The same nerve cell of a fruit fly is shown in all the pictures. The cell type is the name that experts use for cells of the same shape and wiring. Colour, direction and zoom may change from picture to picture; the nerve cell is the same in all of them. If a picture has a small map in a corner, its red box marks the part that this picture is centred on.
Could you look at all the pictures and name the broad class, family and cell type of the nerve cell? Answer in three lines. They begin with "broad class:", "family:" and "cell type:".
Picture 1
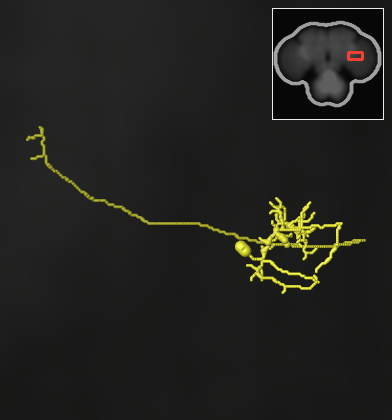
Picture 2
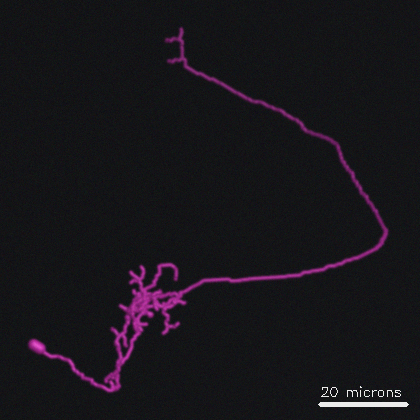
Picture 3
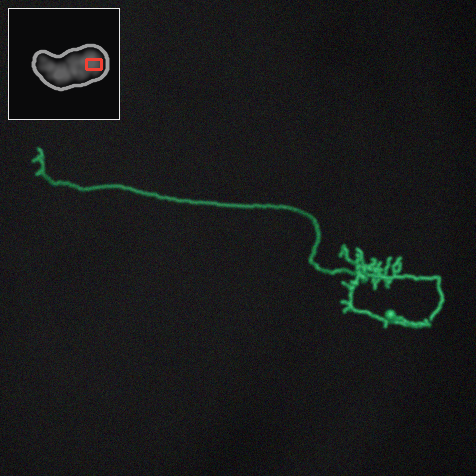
broad class: optic-lobe intrinsic neuron
family: Tm
cell type: Tm29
